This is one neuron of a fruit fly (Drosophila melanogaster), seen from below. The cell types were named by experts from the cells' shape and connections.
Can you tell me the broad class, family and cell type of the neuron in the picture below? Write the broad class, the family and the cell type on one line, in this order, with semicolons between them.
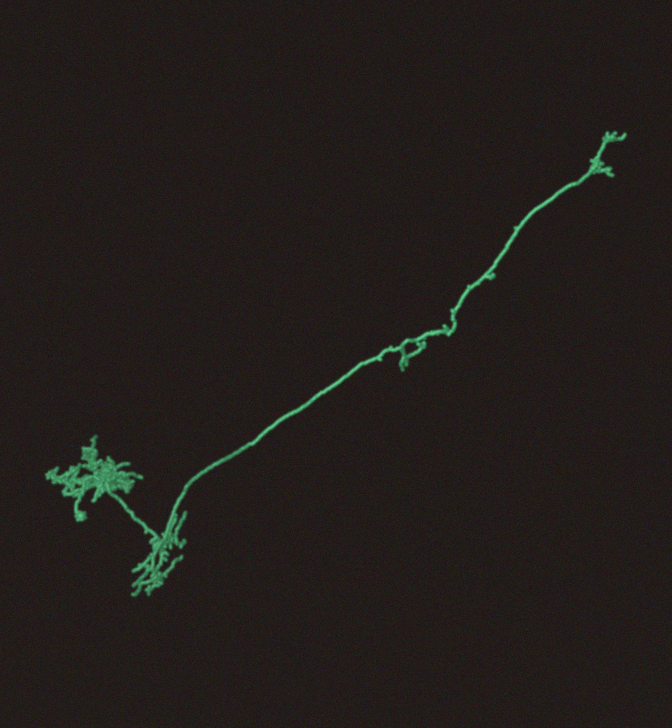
descending neuron; DNg; DNg107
